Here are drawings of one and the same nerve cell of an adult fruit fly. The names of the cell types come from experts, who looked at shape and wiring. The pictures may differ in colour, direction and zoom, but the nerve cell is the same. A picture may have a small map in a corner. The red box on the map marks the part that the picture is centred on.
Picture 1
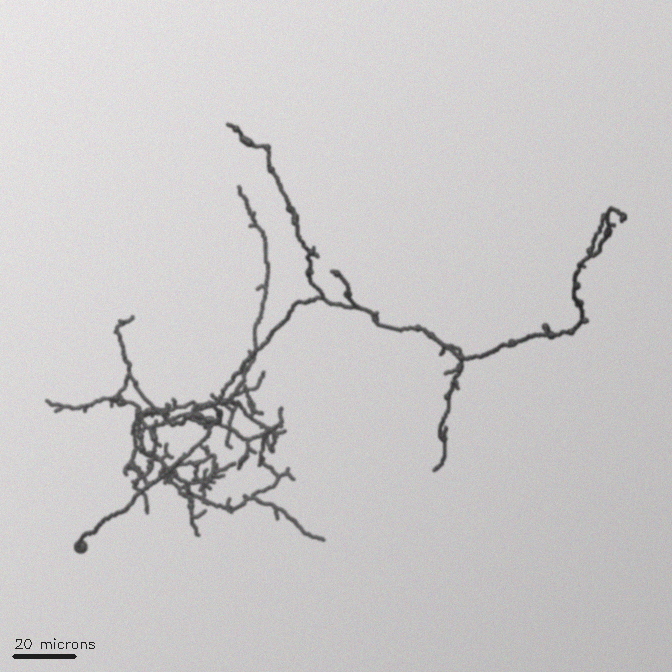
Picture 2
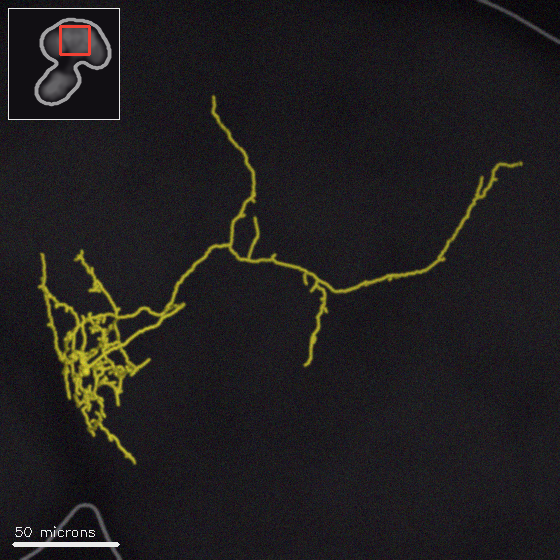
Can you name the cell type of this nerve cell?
WED014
